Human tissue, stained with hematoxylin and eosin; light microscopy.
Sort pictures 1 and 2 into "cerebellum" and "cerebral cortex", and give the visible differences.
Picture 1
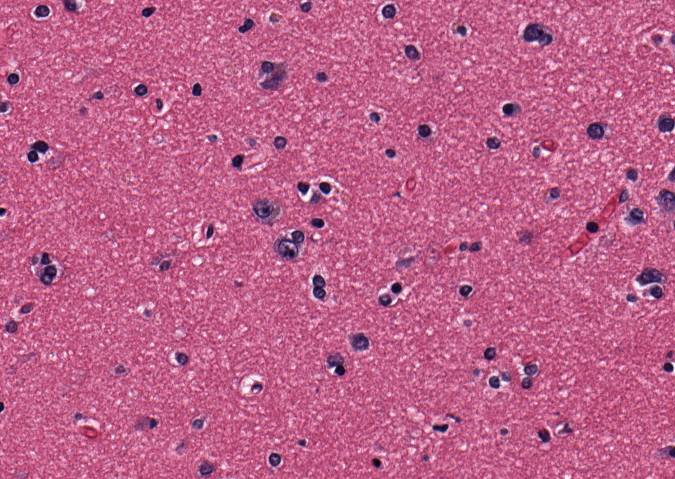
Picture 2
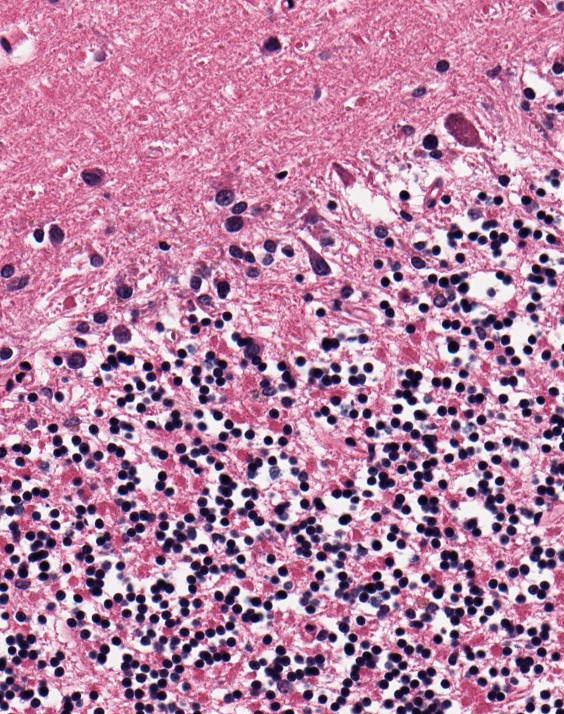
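This pair shows cerebral cortex in picture 1 and cerebellum in picture 2. In picture 1, small round dark nuclei are scattered fairly evenly over the whole field, with a few larger cells of purplish cytoplasm and paler, open nuclei near the centre. Picture 2 divides into an upper pale pink fibrillar zone with few nuclei and a lower zone crowded with small, round, densely dark nuclei, the border sloping upward from left to right. Among those packed nuclei lie small pale pink islands without nuclei.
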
